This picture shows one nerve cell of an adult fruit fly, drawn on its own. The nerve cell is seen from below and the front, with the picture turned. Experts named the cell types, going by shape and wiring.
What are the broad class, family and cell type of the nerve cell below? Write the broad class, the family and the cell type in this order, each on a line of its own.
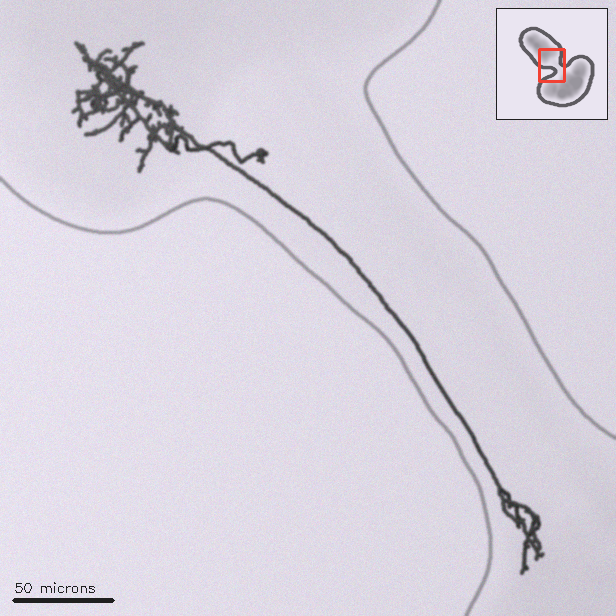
ascending neuron
hemilineage 16B
AN16B081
